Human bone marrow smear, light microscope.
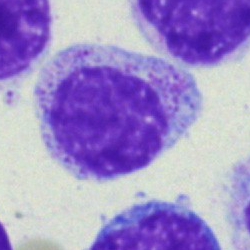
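Myelocyte, the central cell in this stained human bone marrow smear. First, the nucleus sits off-centre toward the lower left, which leaves a wider rim of cytoplasm at the top and right. Second, that cytoplasm is pale greyish-blue. Third, fine reddish-purple granules are scattered through it, most plentiful in the upper and right parts.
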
